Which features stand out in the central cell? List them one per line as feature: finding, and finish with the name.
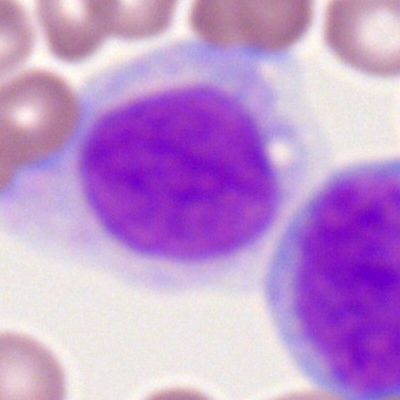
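Chromatin: fine, fairly evenly spread, no coarse dark clumps
Cytoplasm: pale blue
Granules: none distinct in the cytoplasm
Spot: small, clear, round, at right edge of nucleus
Name: monocyte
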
